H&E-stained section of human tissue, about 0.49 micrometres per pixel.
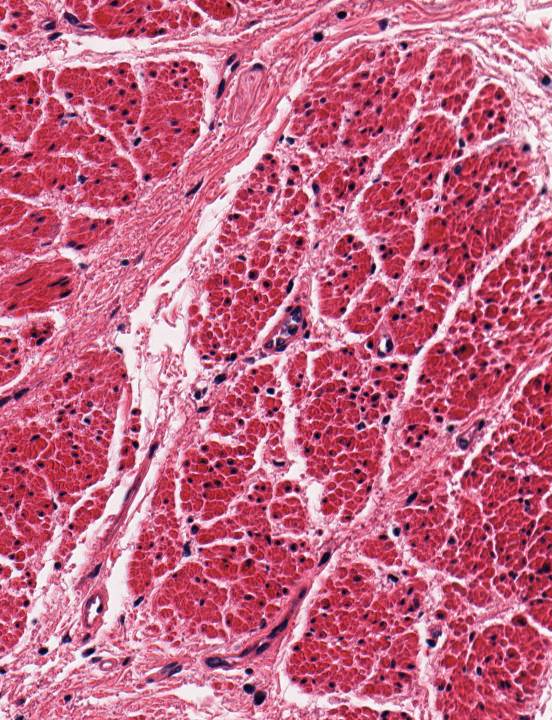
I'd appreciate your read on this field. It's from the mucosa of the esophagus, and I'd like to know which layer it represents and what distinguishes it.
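The field shows smooth muscle. Most bundles are cut across, the fibres appearing as small polygonal profiles with small, round, dark, central nuclei.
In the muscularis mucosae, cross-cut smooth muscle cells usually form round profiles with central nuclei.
At the left edge, obliquely to lengthwise cut bundles carry elongated nuclei. The widest fibrous septum runs diagonally from lower left to upper right.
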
